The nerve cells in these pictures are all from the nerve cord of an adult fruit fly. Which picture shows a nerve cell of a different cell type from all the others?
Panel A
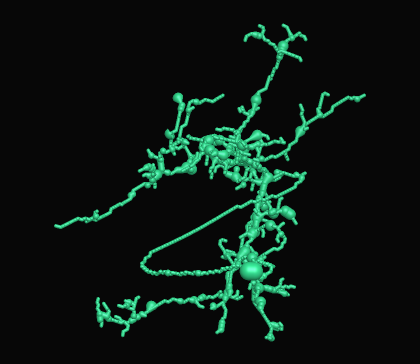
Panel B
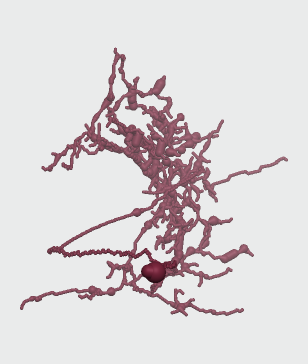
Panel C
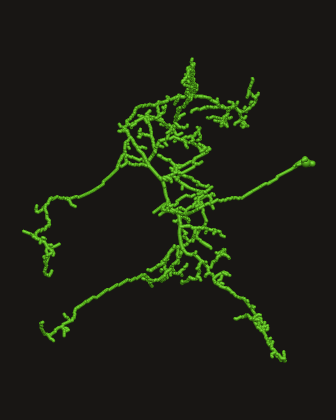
Panel C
